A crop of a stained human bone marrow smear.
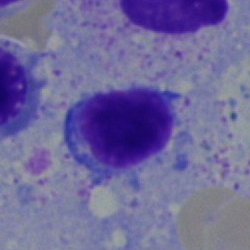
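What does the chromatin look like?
It is dense and dark purple throughout the nucleus.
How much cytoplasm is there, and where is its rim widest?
It is scant and stains deep blue, with its widest rim on the left side of the nucleus.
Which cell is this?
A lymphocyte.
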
